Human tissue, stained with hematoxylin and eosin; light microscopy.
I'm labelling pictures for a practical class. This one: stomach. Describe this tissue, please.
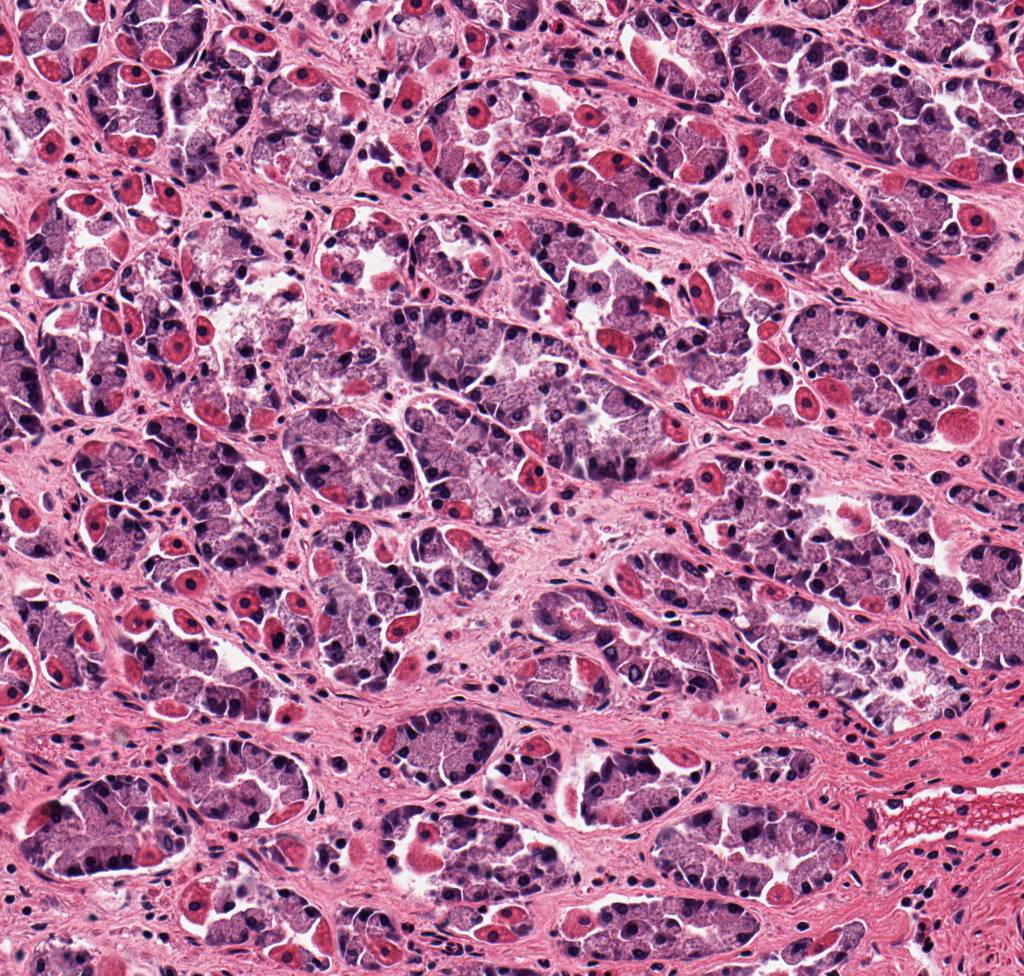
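Basically, the cells sit in rounded to oval nests across the field, split up by bands of pink fibrous stroma. Most have purple-grey granular cytoplasm and small dark round nuclei, but larger cells with bright red-pink cytoplasm and one central round nucleus are scattered among them.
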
